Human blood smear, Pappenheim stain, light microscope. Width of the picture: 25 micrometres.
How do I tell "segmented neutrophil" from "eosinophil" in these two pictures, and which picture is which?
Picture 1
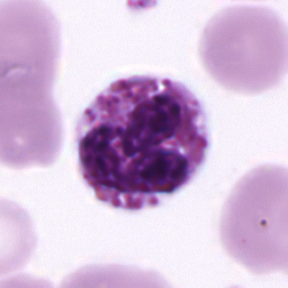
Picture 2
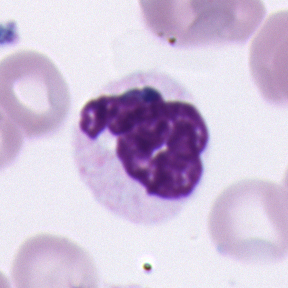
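The eosinophil is in picture 1, the segmented neutrophil in picture 2. The granules differ most: the eosinophil's cytoplasm is filled with coarse, round, reddish-purple granules, whereas the segmented neutrophil has fine pink-violet granules scattered through pale pinkish-lilac cytoplasm.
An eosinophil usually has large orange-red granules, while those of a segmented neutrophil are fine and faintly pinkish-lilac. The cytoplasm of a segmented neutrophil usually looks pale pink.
Between the eosinophil's granules the cytoplasm is pale and almost colourless.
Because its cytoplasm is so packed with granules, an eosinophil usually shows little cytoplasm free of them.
Both cells measure about 12 micrometres across, and in both the chromatin is dark purple and clumped with no nucleolus visible. In the segmented neutrophil small pale gaps lie between the clumps, and the nucleus lies toward the upper right of a round, smooth outline. Neither cell touches a red cell: the eosinophil stands alone with a clear gap around it, and no red cell meets the outline of the segmented neutrophil.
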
